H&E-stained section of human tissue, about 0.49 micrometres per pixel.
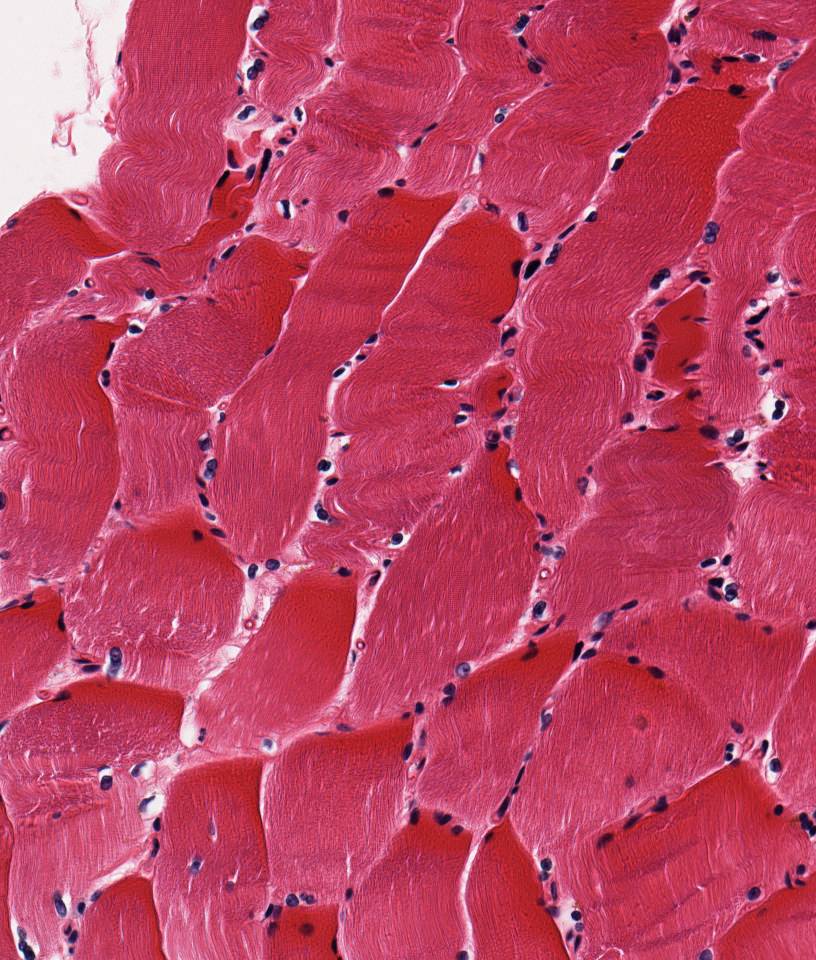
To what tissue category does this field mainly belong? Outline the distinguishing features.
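The field mainly shows skeletal muscle. Its nuclei lie at the edges of the fibres, not in their centres, and are small, dark and flattened or oval.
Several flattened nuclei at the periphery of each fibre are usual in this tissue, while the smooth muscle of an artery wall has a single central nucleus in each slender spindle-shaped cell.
The fibre cytoplasm is deeply eosinophilic and shows fine wavy striations. Only thin strands of endomysium part neighbouring fibres.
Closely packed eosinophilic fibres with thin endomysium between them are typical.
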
